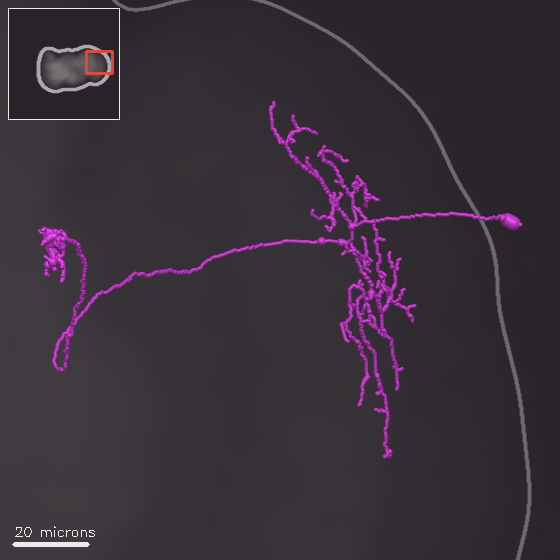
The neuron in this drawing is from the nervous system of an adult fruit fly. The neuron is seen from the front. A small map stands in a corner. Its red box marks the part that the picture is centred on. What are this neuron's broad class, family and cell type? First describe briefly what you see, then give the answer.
The cell body can be seen on the right of the picture. From left to right in the picture it spans about 130 microns. Dozens of branch ends can be seen. This is a visual projection neuron. Its family is MeTu. Its cell type is MeTu2b.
